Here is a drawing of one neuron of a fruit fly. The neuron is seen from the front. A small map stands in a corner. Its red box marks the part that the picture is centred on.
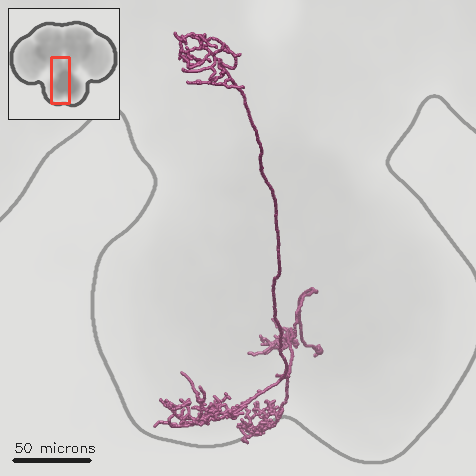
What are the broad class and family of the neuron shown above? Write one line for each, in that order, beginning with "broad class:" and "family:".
broad class: ascending neuron
family: hemilineage 05B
